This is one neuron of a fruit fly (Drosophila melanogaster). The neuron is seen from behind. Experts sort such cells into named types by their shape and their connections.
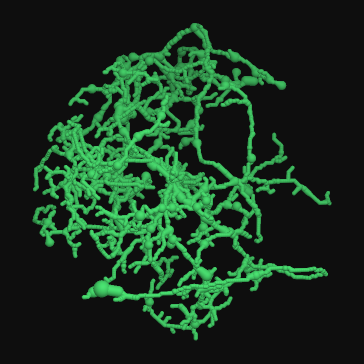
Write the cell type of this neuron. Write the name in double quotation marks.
"LHPV4i4"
